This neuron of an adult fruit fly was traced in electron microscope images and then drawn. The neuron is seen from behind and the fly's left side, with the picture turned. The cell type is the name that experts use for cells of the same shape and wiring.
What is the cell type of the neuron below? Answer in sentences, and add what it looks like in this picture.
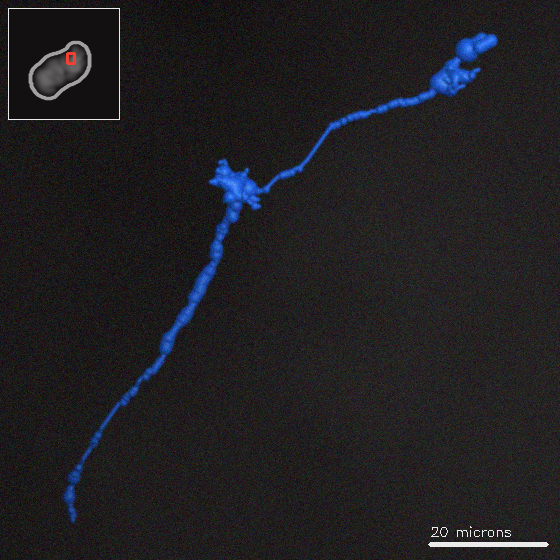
It is of cell type T1. This is an optic-lobe intrinsic neuron. Its cell body lies at the upper right of the picture. From top to bottom in the picture it spans about 85 microns.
